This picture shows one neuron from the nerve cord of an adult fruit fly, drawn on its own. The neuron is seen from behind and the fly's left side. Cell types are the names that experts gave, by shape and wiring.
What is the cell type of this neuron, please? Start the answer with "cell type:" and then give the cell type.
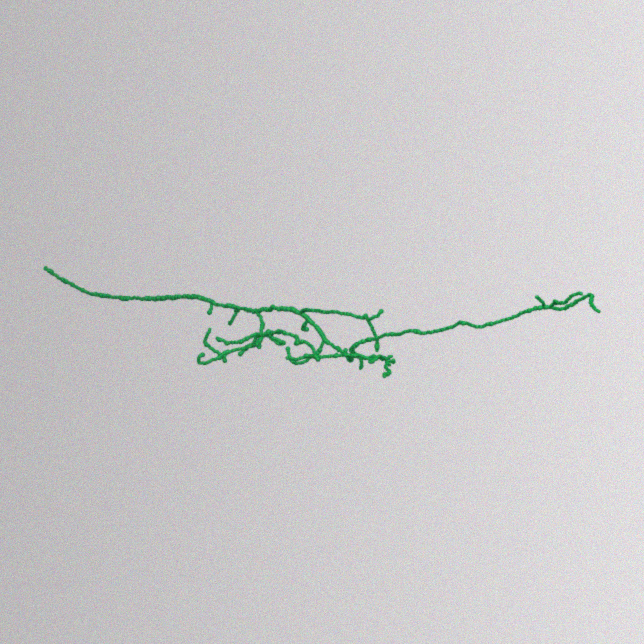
cell type: DNg56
